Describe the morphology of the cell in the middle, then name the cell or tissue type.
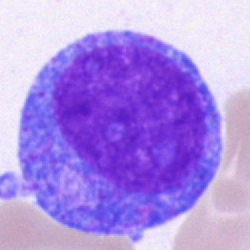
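The nucleus lies off-centre, displaced toward the upper right. Its chromatin is finely granular, not coarsely clumped. The cytoplasm is broadest at the lower left, where a small round bleb projects from the cell edge. This cell is a promyelocyte.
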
